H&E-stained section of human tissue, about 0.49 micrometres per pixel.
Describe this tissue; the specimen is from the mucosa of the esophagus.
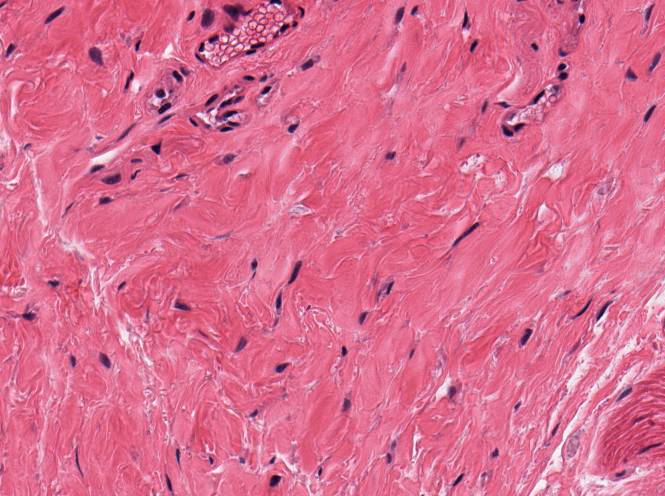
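Look first at how densely the pink collagen bundles are packed; they fill almost the whole field. Now follow a few of them: they are wavy and interlace, rather than running straight and parallel. Between the bundles you'll find only sparse nuclei, widely scattered. And search as you like, there are no fat cells anywhere in the field.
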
